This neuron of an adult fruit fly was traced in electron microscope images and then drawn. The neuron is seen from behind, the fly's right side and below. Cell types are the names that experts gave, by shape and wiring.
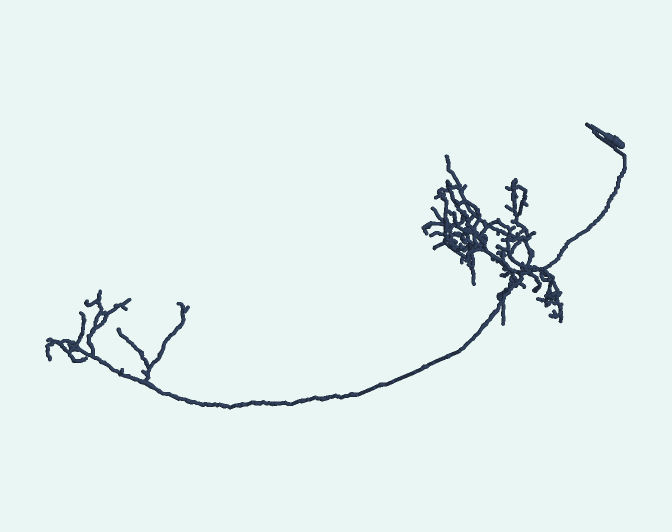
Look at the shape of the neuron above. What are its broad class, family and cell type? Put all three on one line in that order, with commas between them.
nerve-cord intrinsic neuron, hemilineage 01A, IN01A071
